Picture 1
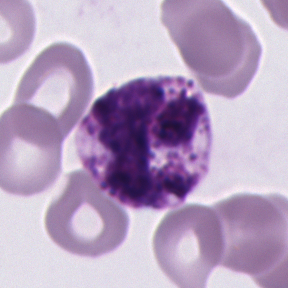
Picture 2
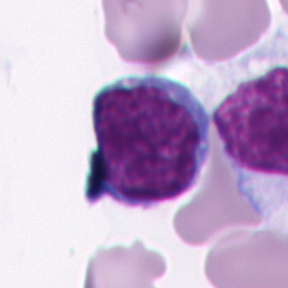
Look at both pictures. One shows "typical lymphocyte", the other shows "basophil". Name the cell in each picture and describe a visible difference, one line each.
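In picture 1 we see a basophil: Coarse dark purple granules are scattered through the cytoplasm.
In picture 2 we see a typical lymphocyte: No granules are seen in the cytoplasm.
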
